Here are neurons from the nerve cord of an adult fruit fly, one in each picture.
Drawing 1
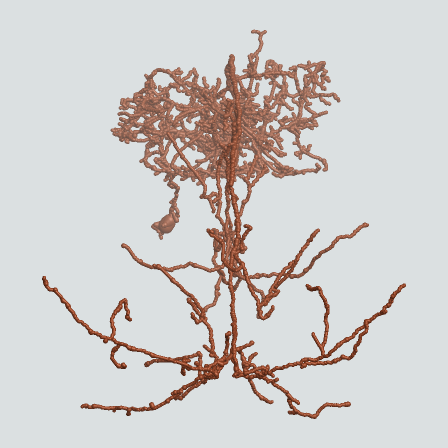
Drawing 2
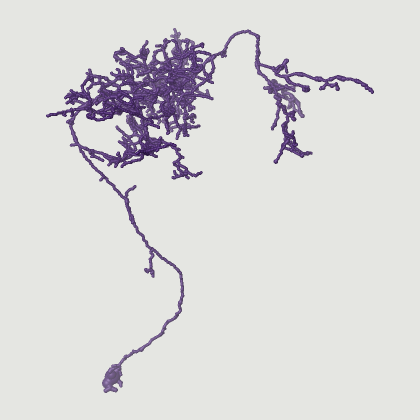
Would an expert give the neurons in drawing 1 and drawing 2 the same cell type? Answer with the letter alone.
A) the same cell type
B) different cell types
B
